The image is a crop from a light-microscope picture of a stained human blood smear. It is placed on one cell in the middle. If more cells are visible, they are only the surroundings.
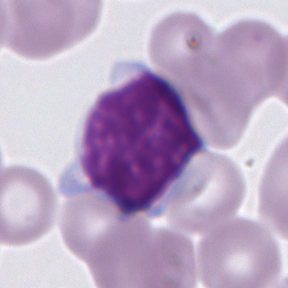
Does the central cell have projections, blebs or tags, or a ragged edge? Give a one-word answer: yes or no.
Yes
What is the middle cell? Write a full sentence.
The middle of this crop holds a large granular lymphocyte.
